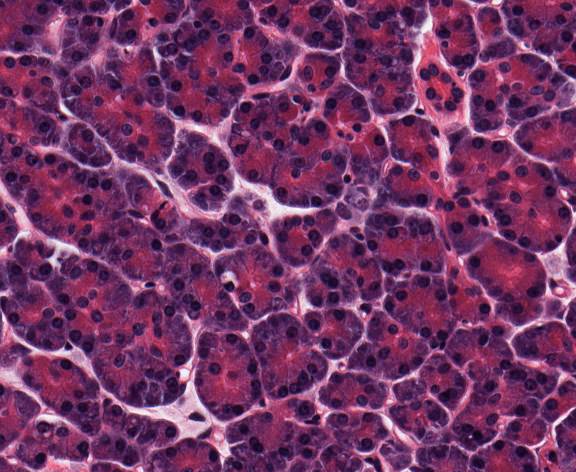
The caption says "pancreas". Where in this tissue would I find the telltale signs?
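What goes with the pancreas here is the field as a whole: closely packed rounded clusters of epithelial cells, the acini, fill it completely, parted only by thin pale strands.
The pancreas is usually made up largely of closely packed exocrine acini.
Toward the centre of each acinus the apical cytoplasm stains bright pink-red, while the basal cytoplasm at the rim stains purple. Round, dark nuclei sit toward the outer edge of each acinus.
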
